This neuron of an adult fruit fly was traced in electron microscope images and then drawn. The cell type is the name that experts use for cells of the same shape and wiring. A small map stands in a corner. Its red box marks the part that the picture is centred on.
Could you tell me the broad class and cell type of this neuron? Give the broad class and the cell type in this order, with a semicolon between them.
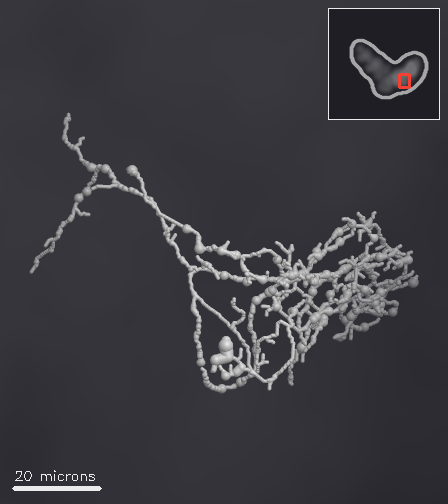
central-brain intrinsic neuron; GNG250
